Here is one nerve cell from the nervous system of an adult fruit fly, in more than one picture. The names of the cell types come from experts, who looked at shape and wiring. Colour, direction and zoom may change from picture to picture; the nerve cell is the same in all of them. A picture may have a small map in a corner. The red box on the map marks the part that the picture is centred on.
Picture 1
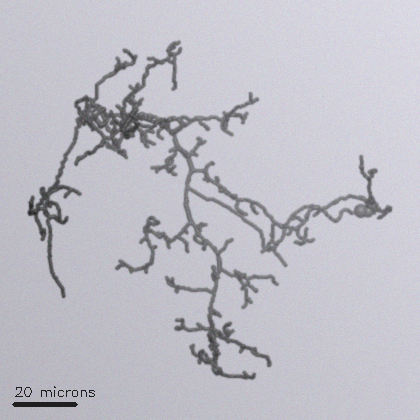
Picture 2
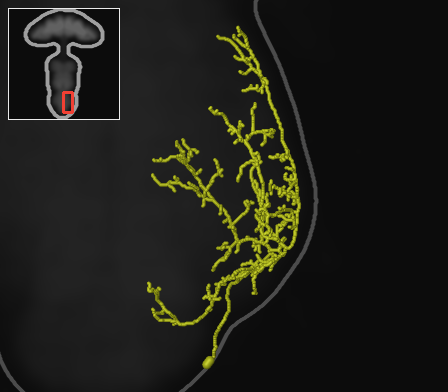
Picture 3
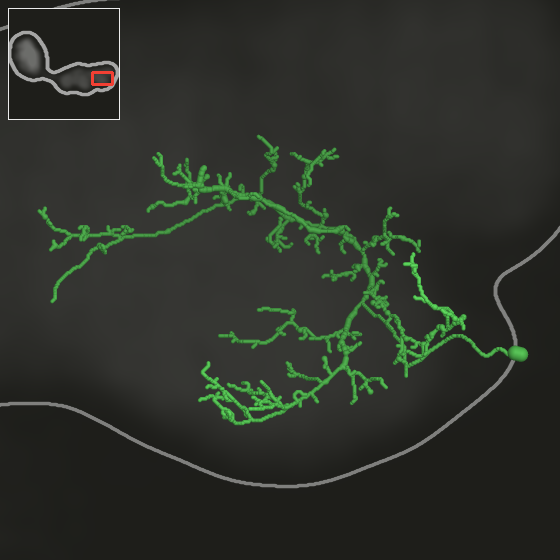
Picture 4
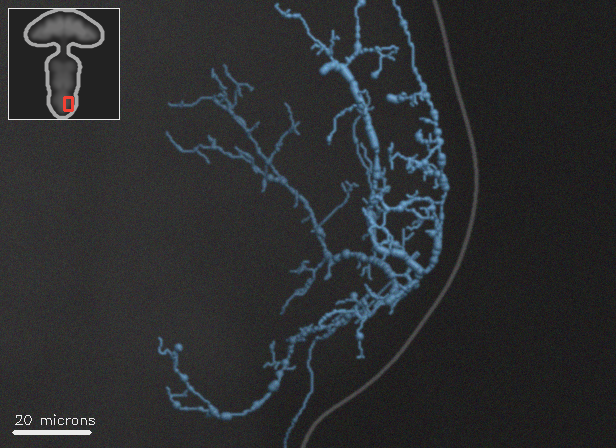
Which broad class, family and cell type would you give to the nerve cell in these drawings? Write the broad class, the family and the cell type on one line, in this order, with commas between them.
nerve-cord intrinsic neuron, hemilineage 13A, IN13A031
